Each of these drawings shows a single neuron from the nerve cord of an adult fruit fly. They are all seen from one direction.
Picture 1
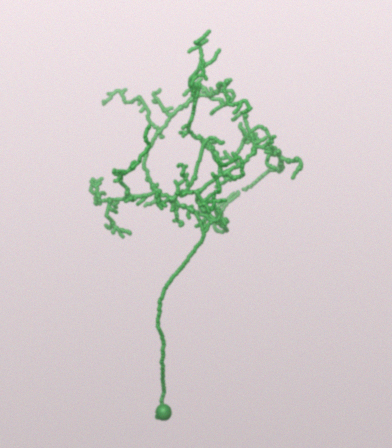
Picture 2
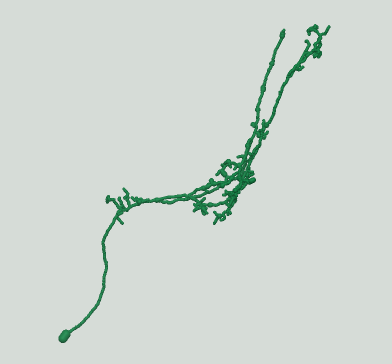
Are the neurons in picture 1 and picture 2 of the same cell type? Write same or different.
different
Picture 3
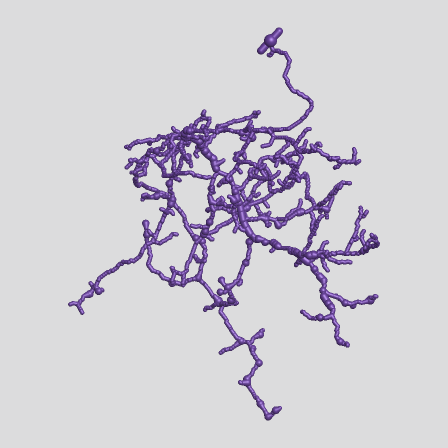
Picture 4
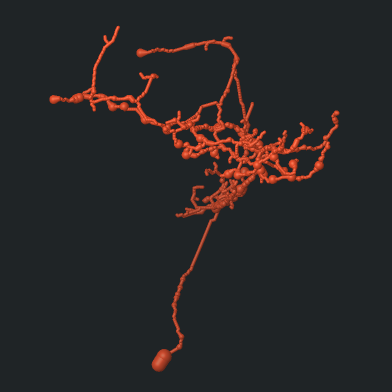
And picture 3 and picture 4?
different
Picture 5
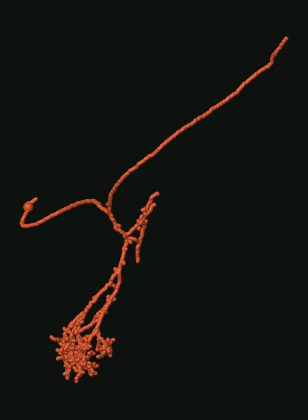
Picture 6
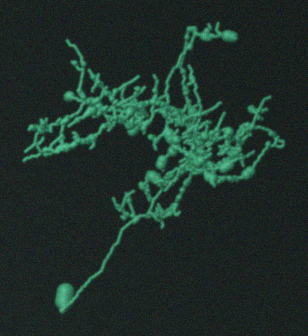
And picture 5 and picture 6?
different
